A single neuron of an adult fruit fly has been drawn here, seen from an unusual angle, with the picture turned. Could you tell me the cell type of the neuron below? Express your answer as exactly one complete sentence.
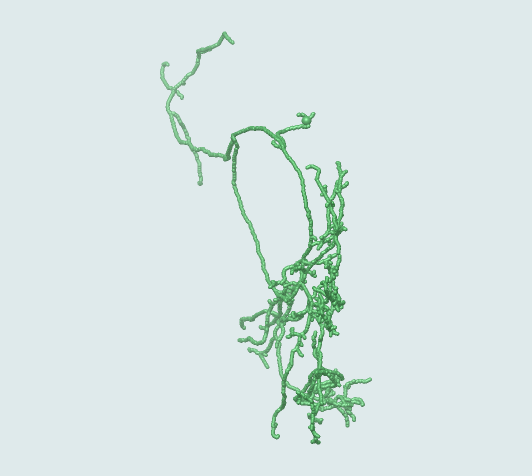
In the scheme of cell types, this neuron is SIP115m.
